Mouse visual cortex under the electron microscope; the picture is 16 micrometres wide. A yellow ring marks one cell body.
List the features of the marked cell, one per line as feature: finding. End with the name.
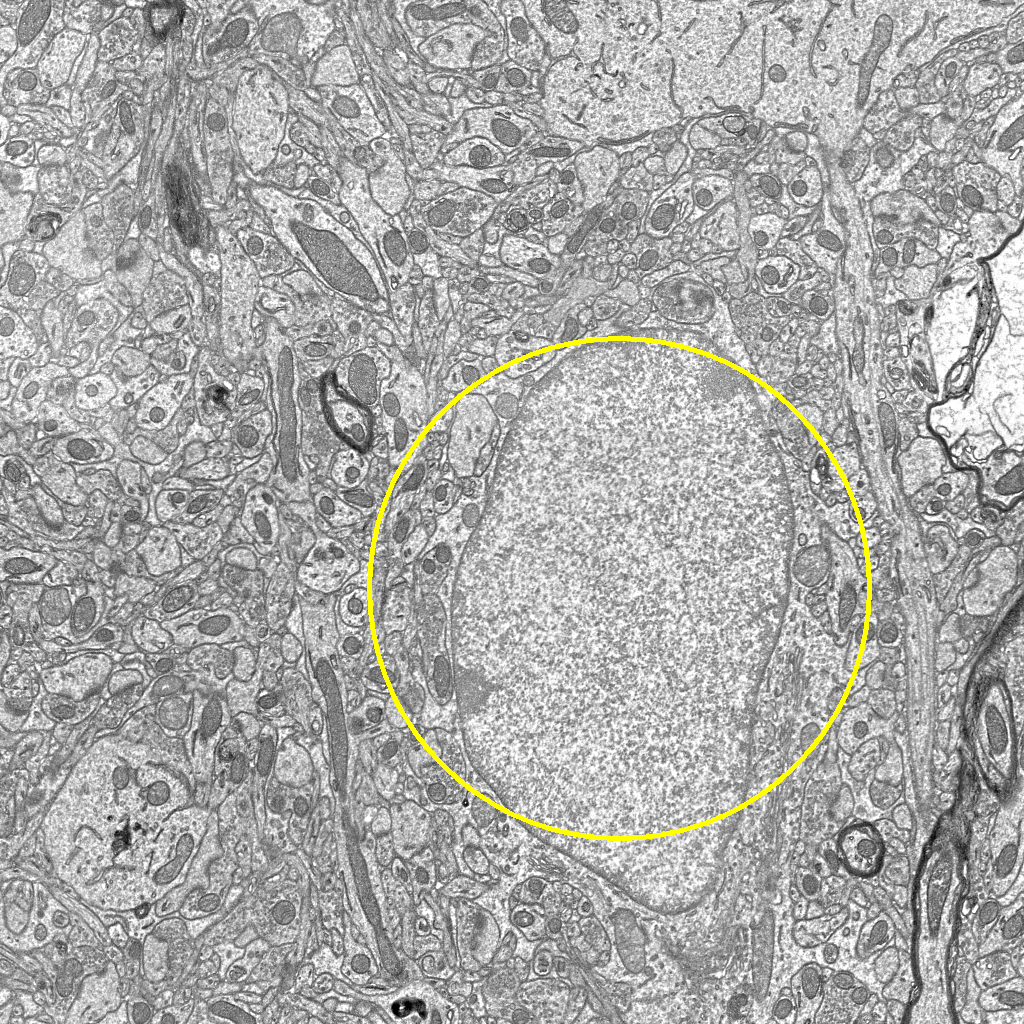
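Nuclear shape: a large oval, long axis running up and down
Outline: smooth, no deep folds or clefts
Chromatin: just a small darker patch against the envelope, lower left
Nucleolus: none distinct in this plane
Cell type: astrocyte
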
